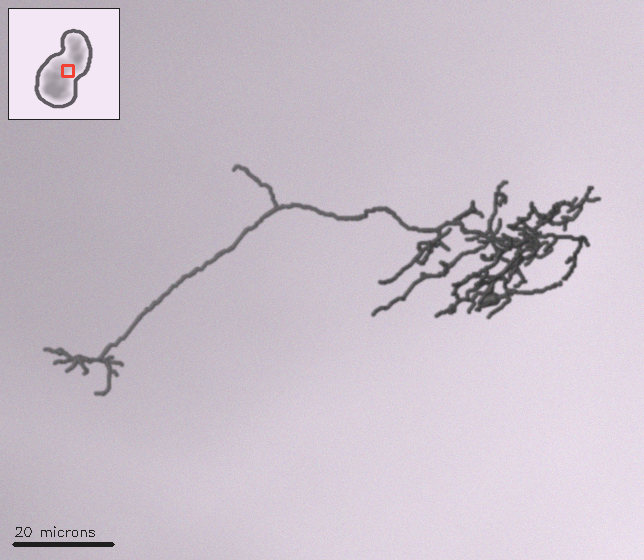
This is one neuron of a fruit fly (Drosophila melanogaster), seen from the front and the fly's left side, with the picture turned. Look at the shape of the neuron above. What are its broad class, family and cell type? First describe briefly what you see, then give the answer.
The cell body is on the right of the picture. From left to right in the picture it spans about 110 microns. The picture shows dozens of branch ends. Its broad class is optic-lobe intrinsic neuron. The family is TmY. It is of cell type TmY10.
